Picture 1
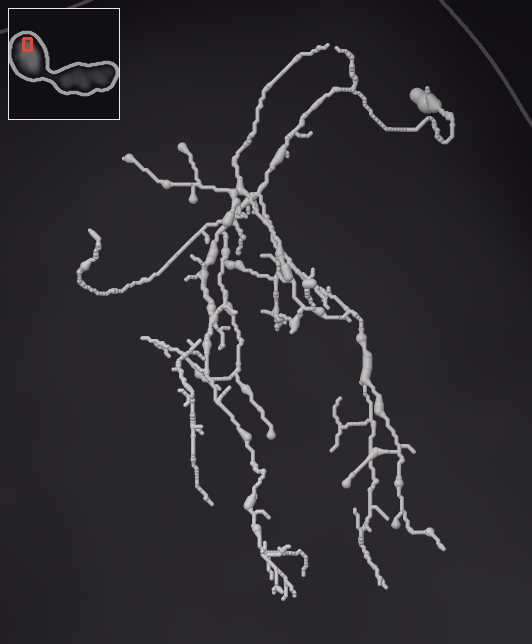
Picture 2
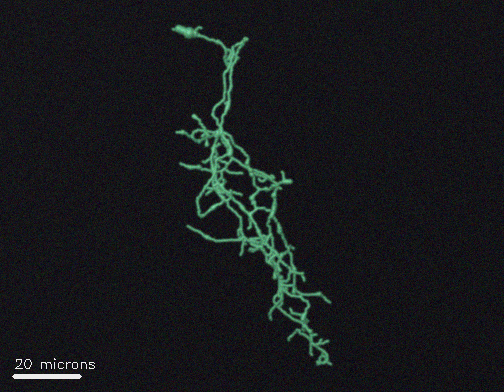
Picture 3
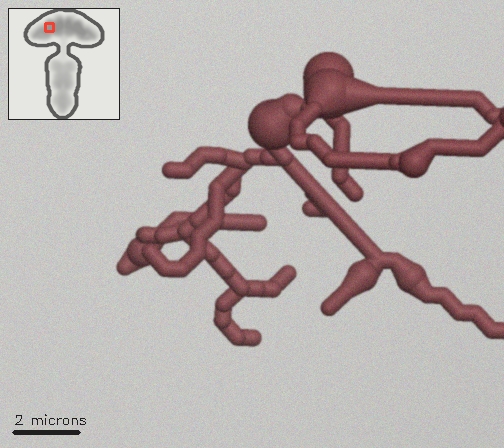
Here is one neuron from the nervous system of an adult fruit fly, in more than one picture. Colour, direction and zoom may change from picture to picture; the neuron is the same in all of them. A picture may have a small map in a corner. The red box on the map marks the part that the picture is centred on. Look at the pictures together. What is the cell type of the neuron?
SLP289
